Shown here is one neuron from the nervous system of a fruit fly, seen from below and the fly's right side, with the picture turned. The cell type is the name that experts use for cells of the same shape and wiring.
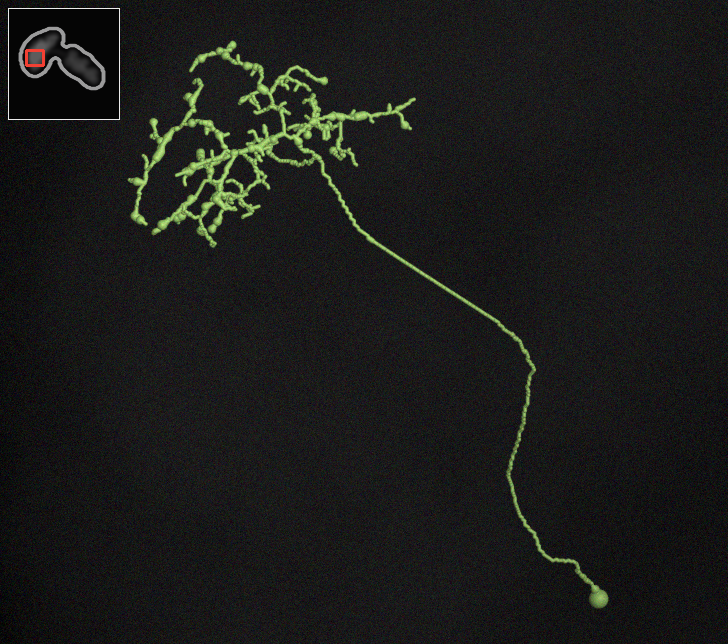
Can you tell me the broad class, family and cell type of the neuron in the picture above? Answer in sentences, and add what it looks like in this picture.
Its broad class is central-brain intrinsic neuron. Its family is hemilineage VLPp1. It is of cell type AVLP548_b. It is in the brain and does not reach the nerve cord. Its cell body lies at the lower right of the picture. Dozens of branch ends can be seen.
